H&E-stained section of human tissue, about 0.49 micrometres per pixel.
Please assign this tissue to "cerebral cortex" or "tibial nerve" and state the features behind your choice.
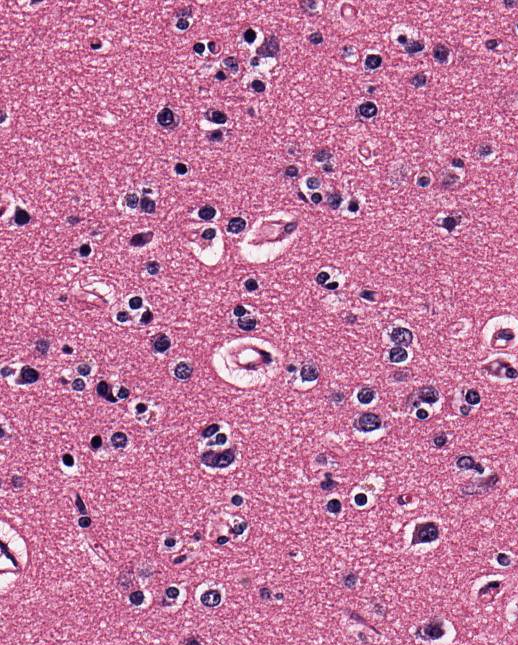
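It is cerebral cortex, not tibial nerve. A finely fibrillary pink matrix fills the whole field, and cells lie loosely scattered through it. Most of these cells are small, with round, dark, dense nuclei and little visible cytoplasm. Many of the small nuclei sit inside clear, unstained halos. The small cells often gather in little clusters of two to four instead of being evenly spaced.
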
